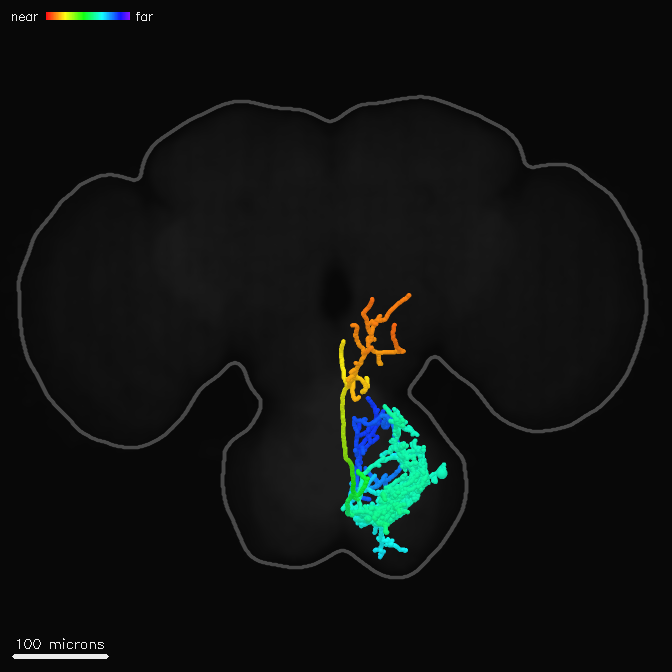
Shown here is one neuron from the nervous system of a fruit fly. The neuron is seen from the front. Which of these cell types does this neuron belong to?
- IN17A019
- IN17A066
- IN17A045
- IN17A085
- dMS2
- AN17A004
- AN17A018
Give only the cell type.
AN17A004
